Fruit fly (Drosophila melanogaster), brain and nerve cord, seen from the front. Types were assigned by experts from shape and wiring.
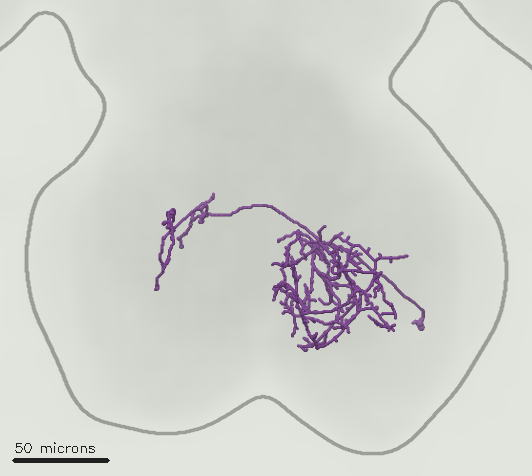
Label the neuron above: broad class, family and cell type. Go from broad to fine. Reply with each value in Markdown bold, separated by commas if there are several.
**nerve-cord intrinsic neuron**, **hemilineage 08B**, **IN08B063**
